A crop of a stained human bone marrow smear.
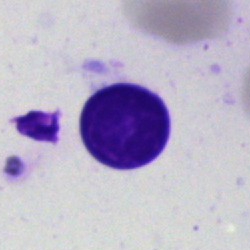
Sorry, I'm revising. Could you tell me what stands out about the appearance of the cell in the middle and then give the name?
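The outline is smooth and round. Chromatin is dense and dark purple, broken only by faint paler streaks. No nucleoli can be seen in the nucleus. Very little cytoplasm is visible around it. The cell is a lymphocyte.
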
